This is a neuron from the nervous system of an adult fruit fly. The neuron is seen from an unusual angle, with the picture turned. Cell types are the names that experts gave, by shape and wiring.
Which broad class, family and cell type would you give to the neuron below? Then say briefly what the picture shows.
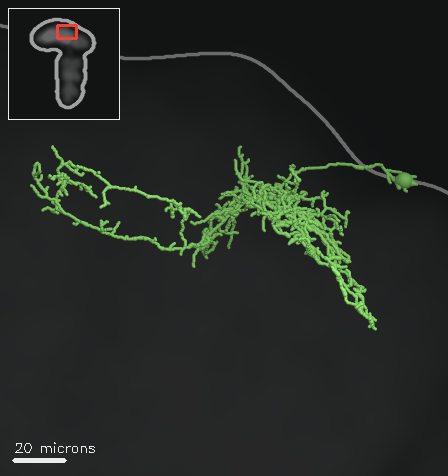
This is a central-brain intrinsic neuron. The family is hemilineage TRdl_b. Its cell type is GNG573. Its cell body lies on the right of the picture. From left to right in the picture it spans about 150 microns. Dozens of branch ends can be seen.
